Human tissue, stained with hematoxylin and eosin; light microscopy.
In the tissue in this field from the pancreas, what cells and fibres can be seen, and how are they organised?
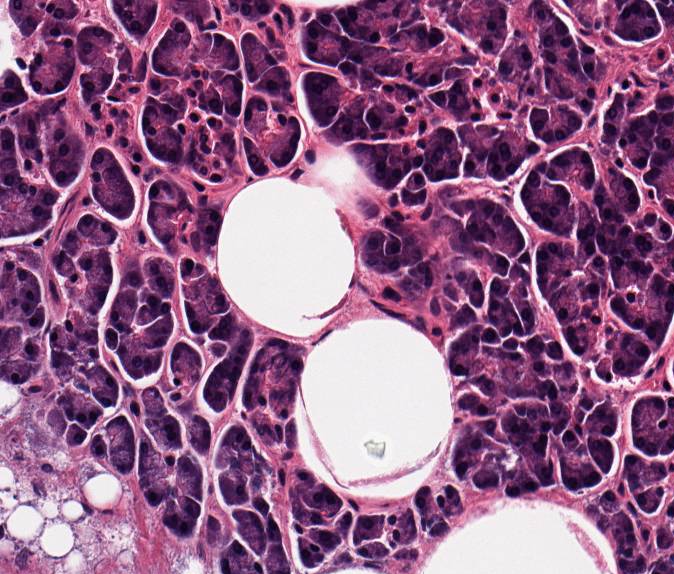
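Cells packed in small nests and cords across the field, separated by thin, delicate pink fibrous septa; stroma scant. Nuclei small, round, dark, fairly uniform. Moderate amount of purple, finely granular cytoplasm.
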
